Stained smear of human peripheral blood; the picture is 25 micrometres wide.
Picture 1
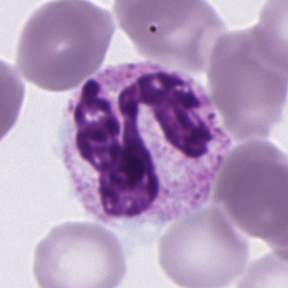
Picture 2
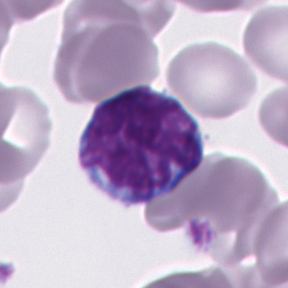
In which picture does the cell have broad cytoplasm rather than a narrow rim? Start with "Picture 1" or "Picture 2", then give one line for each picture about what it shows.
Picture 1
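In picture 1: The cytoplasm is abundant and pale pink-lilac.
In picture 2: The cytoplasm is a narrow rim that is widest along the lower edge.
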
